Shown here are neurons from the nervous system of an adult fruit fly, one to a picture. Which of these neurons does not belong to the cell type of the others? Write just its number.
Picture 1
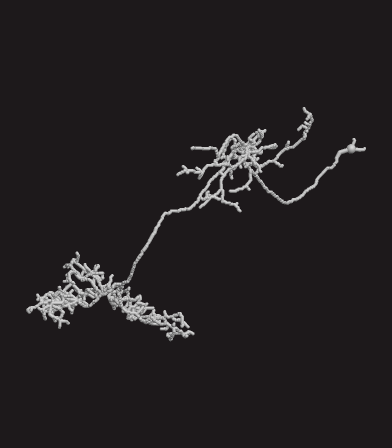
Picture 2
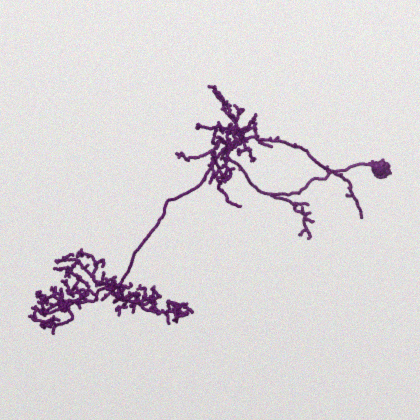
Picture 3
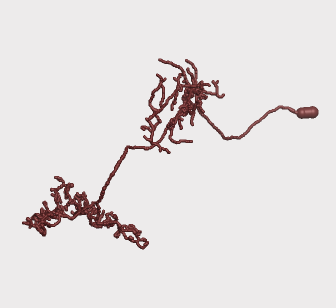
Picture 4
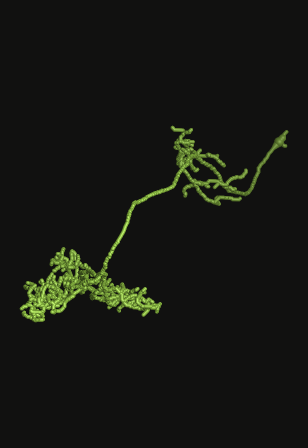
4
